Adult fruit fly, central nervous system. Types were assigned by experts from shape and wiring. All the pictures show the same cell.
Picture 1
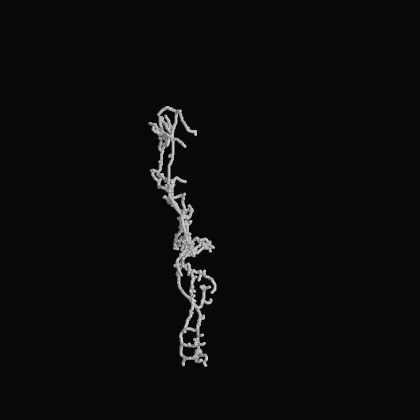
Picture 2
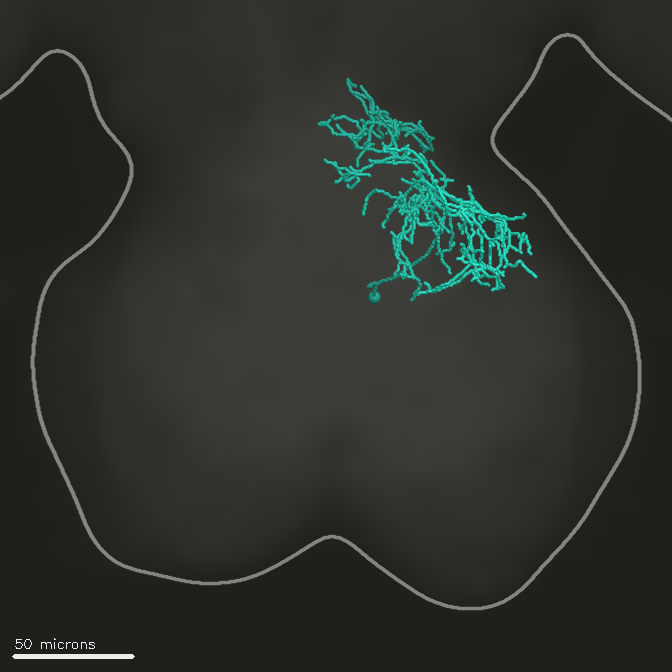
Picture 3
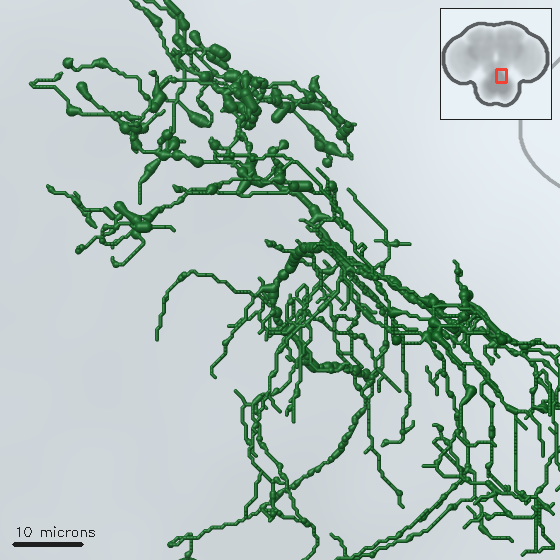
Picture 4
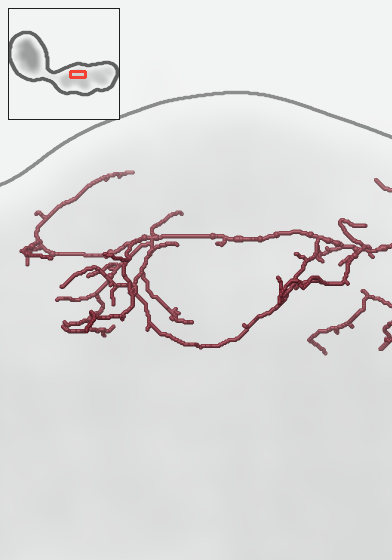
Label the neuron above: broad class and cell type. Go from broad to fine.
nerve-cord intrinsic neuron; INXXX193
